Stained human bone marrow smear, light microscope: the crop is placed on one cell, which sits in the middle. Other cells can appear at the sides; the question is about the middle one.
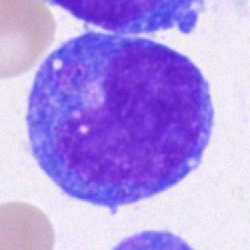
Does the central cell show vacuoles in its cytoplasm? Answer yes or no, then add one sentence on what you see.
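Yes. A few small clear vacuoles are present in the left part of the cell.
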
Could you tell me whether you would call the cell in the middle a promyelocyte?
yes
